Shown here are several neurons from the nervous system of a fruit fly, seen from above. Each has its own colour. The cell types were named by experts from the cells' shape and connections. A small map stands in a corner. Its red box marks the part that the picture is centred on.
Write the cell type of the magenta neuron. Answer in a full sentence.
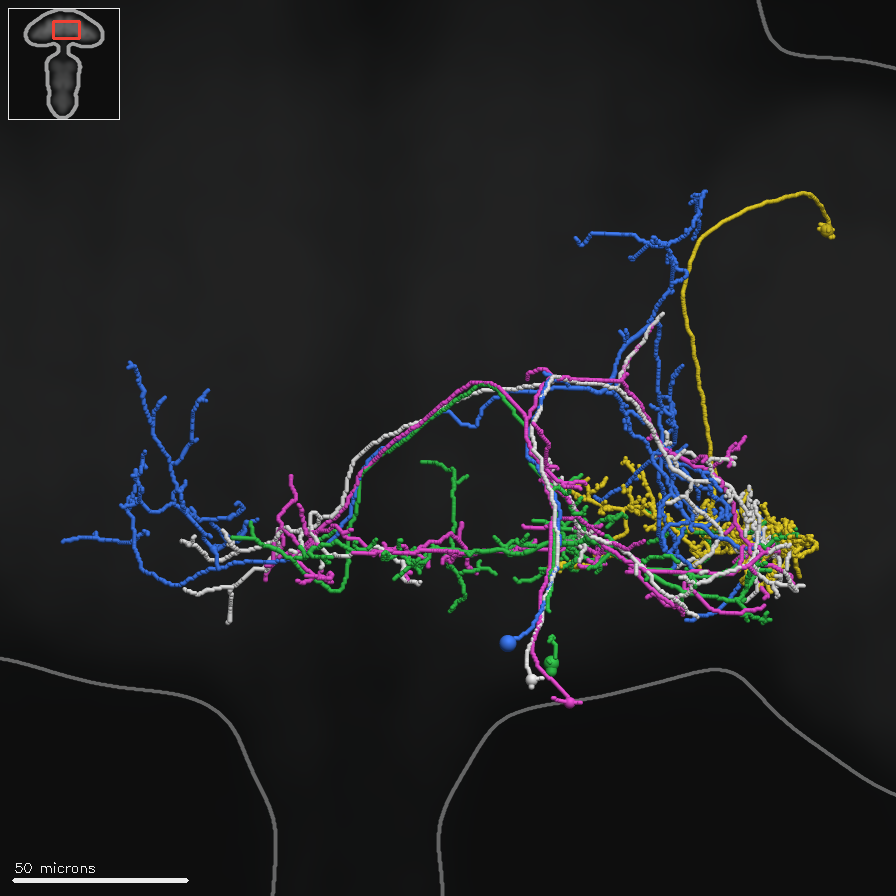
The cell type is CB3132.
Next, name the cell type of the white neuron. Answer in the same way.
The cell type is PS253.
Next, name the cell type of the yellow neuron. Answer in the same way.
The cell type is PLP025.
